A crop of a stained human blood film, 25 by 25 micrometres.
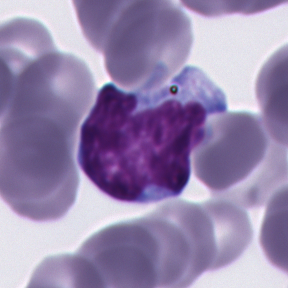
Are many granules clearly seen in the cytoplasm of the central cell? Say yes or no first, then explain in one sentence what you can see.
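No. No distinct granules can be seen in the cytoplasm.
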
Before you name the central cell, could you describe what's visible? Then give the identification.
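See how irregular the nucleus is here, its upper border notched and uneven. It takes up about 70% of the cell's area. The chromatin is dark purple and coarsely clumped, with paler patches showing between the clumps. Most of the pale blue cytoplasm sits above and to the right of the nucleus, leaving just a thin strip underneath. It's a typical lymphocyte.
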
